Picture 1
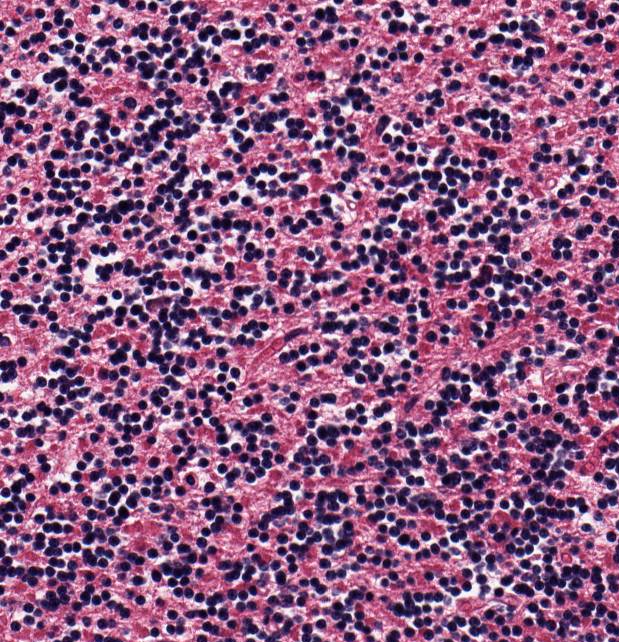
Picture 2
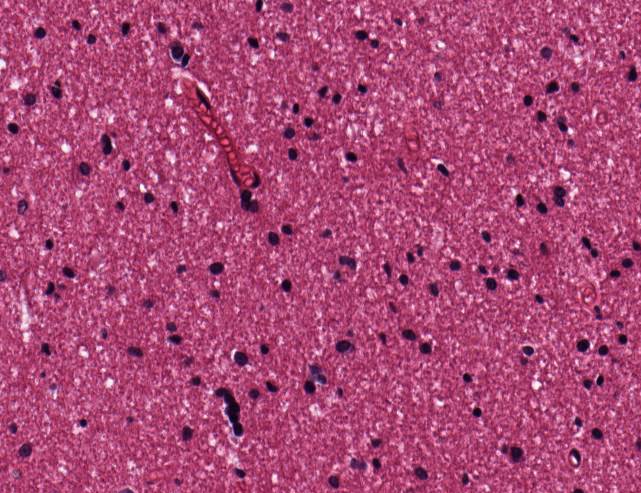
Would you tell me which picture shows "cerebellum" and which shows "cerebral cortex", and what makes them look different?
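Cerebellum = picture 1; cerebral cortex = picture 2. Cerebellum: small round dark nuclei, almost all uniform, densely and fairly evenly packed across the field, no layering or organised units; little or no visible cytoplasm. Irregular patches of pink, finely fibrillary material without nuclei lie between them. Cerebral cortex: uniform pink, finely fibrillary and granular matrix, no layered or lobular arrangement; small round dark nuclei scattered singly and fairly evenly, many within a narrow clear halo rather than visible pink cytoplasm.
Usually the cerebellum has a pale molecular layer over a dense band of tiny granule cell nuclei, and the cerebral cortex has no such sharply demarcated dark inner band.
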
